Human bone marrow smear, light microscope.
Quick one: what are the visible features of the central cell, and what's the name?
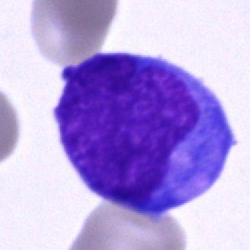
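In outline the central cell is roughly round. Its nucleus fills most of the cell and sits toward the left. The chromatin appears mottled, with darker and lighter purple patches. Small blebs project from the upper-left margin of the cell. The cell shown is a blast.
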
